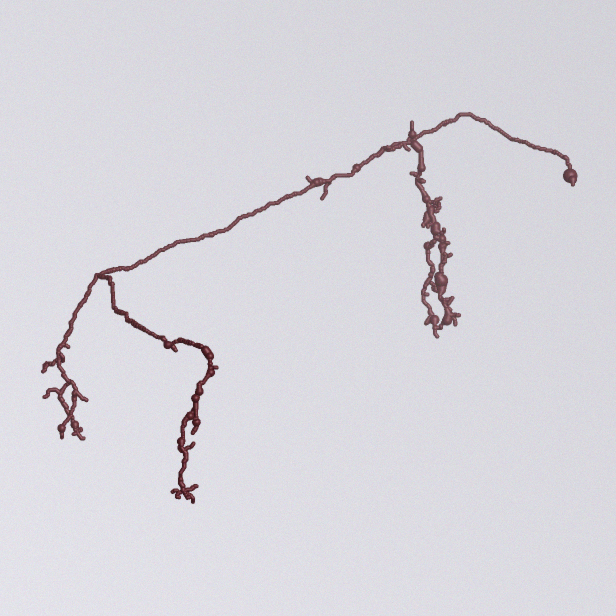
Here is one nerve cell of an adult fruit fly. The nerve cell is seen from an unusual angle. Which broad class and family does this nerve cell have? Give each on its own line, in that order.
optic-lobe intrinsic neuron
TmY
